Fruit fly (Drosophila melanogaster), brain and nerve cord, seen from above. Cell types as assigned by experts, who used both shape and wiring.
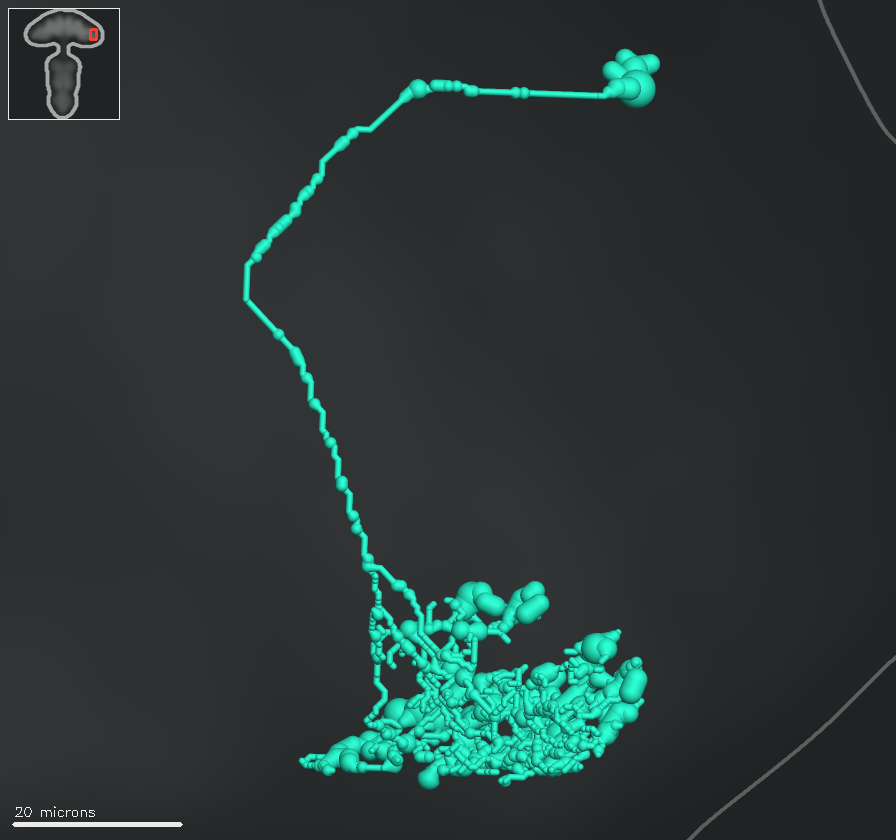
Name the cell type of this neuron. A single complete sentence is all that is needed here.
Under cell type classification, the neuron is Dm4.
